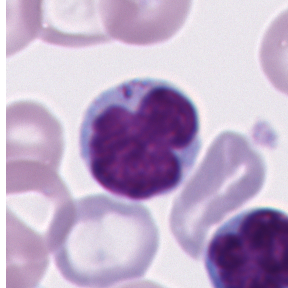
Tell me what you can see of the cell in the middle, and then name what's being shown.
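Outline: round and smooth. Nucleus: deeply notched from the top. Cytoplasm: a few small purple granules at the top of the cell; no vacuoles visible. Name: large granular lymphocyte.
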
